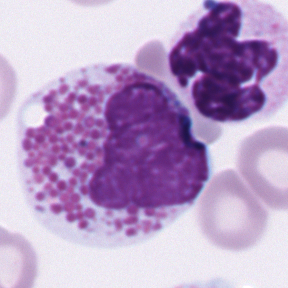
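Eosinophil from a blood smear: the nucleus is a single broad mass toward the right, its border indented and irregular, not split into lobes. The cytoplasm between granules is pale, faintly bluish, with a small clear rounded space near the upper left edge.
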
